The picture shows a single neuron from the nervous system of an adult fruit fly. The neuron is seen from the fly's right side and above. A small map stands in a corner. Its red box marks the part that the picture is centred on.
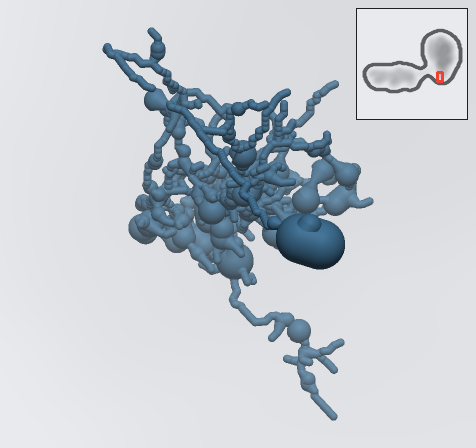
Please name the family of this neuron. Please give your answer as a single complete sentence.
This neuron belongs to the family Cm.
